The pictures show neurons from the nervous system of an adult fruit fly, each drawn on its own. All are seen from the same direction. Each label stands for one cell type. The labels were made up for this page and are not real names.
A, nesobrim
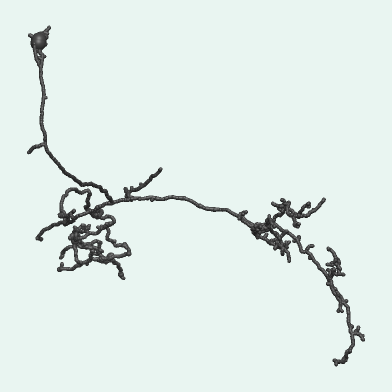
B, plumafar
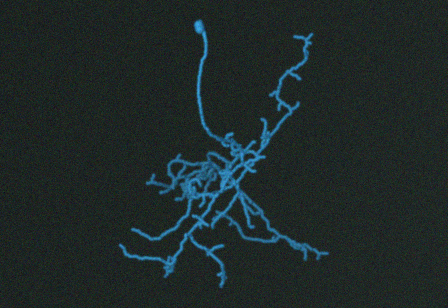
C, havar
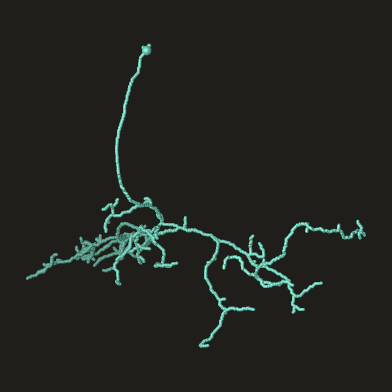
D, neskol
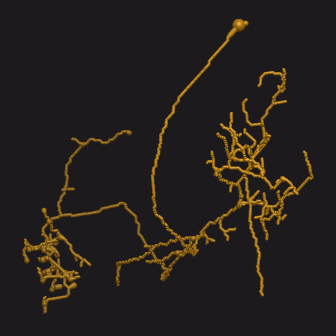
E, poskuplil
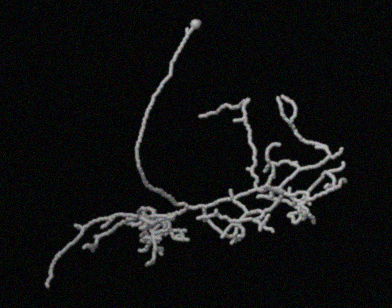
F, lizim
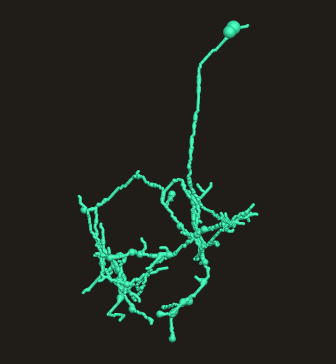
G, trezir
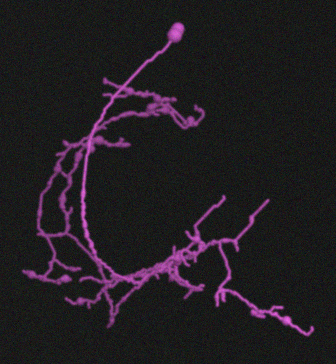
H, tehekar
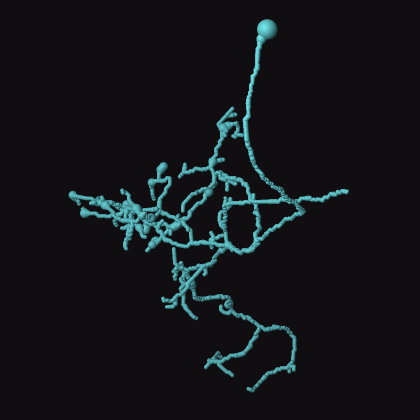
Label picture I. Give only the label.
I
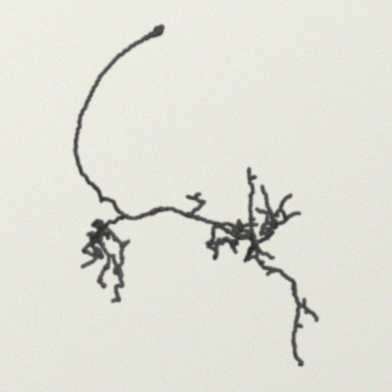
nesobrim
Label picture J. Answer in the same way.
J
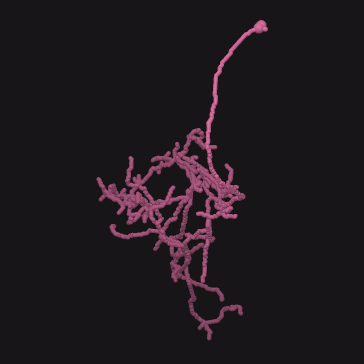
tehekar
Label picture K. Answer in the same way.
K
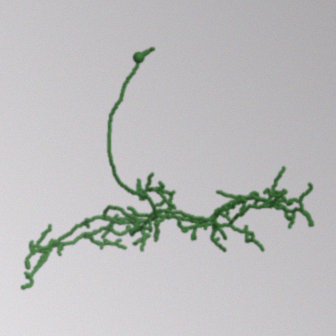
poskuplil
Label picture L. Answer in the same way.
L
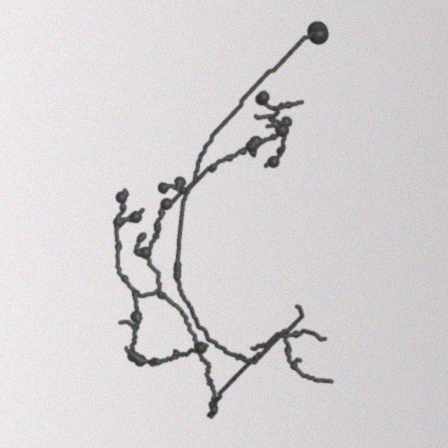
trezir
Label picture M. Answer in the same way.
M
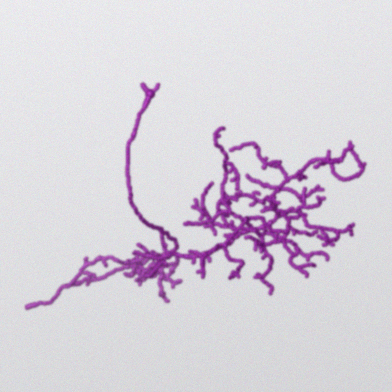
poskuplil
